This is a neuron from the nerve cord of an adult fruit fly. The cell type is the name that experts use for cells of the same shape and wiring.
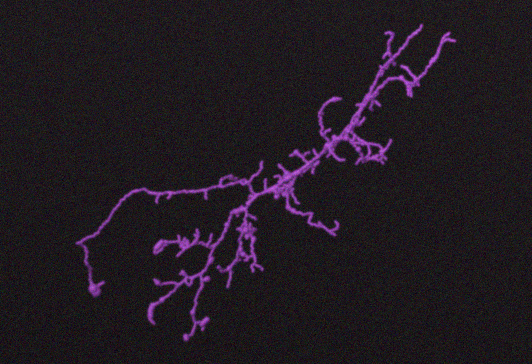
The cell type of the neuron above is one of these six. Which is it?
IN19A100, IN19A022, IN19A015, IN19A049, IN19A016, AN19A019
IN19A100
